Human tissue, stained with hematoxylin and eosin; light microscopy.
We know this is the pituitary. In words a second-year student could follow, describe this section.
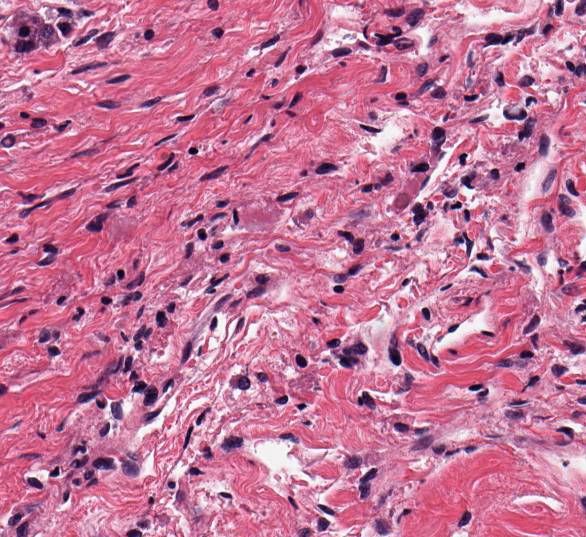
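No epithelium is present; the entire field is fibrous stroma. Its collagen forms thick, wavy, bright pink bundles. Dark spindle-shaped and oval nuclei are scattered between the bundles throughout. In the upper left, bundles and spindle nuclei run together in a roughly parallel oblique stream.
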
